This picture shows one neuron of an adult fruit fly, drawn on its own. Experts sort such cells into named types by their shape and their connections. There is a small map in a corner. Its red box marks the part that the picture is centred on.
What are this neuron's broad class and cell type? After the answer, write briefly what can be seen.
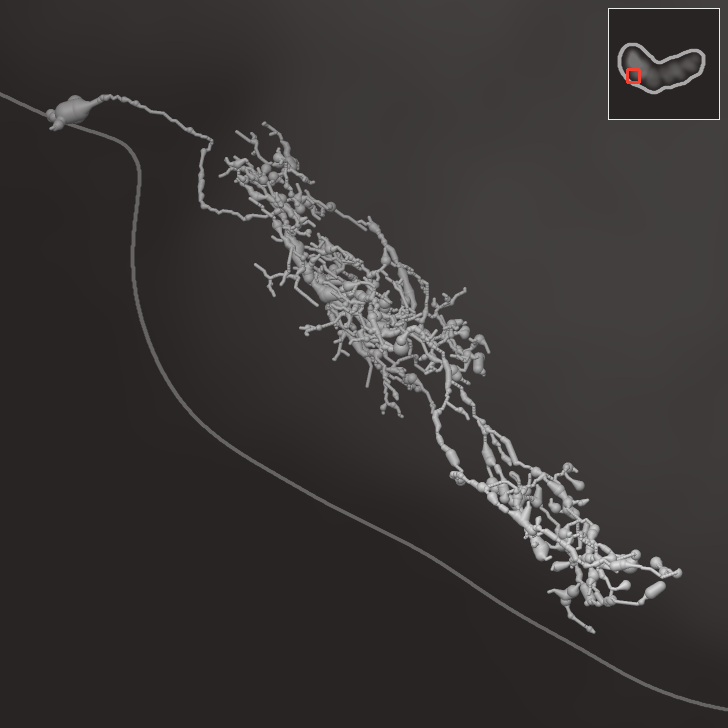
This is a central-brain intrinsic neuron. The cell type is GNG083. The cell body can be seen at the upper left of the picture. In this view it is about as wide as it is tall.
